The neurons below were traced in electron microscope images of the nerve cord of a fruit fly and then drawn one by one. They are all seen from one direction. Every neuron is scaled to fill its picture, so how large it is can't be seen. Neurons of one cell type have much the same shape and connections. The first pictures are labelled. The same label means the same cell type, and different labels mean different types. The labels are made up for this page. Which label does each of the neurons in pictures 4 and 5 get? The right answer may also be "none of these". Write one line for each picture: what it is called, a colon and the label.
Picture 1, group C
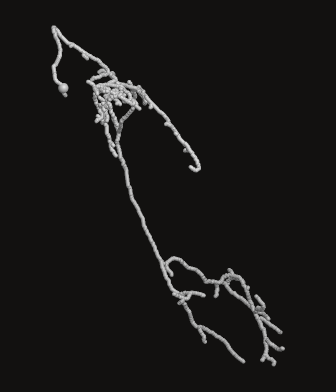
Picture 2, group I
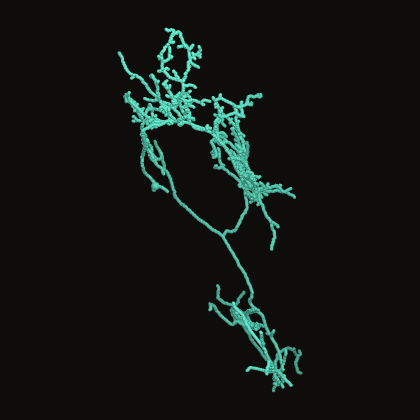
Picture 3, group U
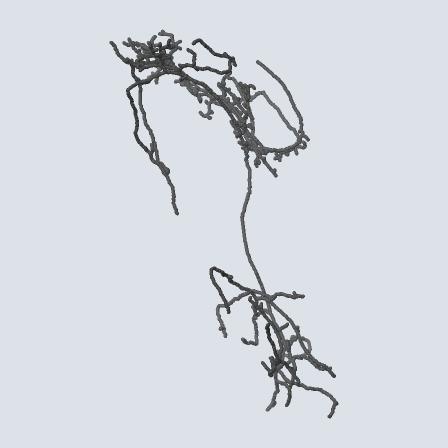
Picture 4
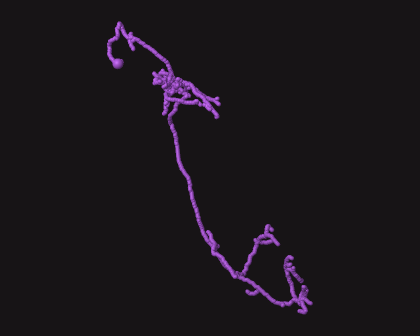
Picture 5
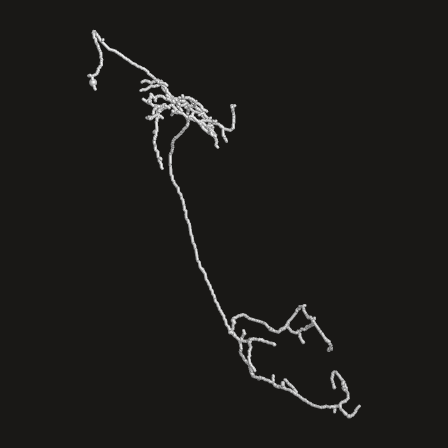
4: group C
5: group C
